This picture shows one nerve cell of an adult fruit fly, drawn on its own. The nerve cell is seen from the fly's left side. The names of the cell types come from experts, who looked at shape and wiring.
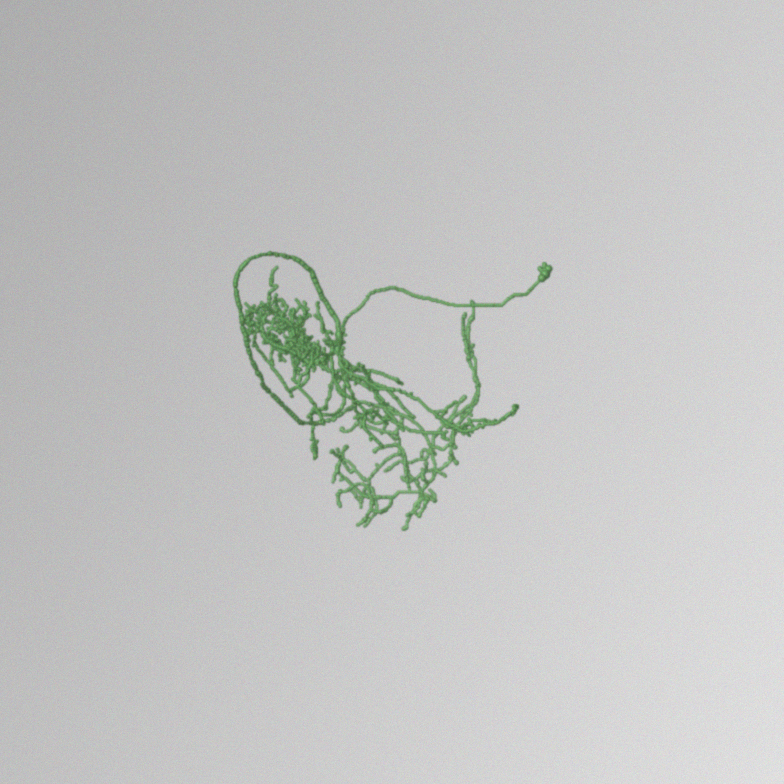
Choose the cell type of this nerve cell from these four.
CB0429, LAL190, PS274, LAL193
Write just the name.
LAL193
